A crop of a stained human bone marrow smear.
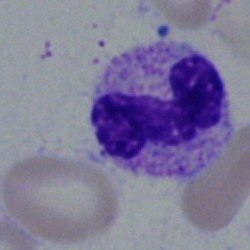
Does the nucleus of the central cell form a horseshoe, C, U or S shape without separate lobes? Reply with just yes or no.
Yes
